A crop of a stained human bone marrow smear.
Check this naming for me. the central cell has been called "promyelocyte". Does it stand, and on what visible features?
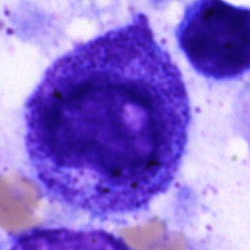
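In this cell the outline is roughly round, with a small pointed bulge at the top. A single pale nucleolus lies near the centre of the nucleus.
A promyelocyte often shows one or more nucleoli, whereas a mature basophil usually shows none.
The nucleolus therefore supports promyelocyte and counts against basophil. A rim of purple-blue cytoplasm, without vacuoles, surrounds the nucleus on all sides. A few darker, almost black dots lie along the lower edge of the nucleus. Verdict: promyelocyte fits.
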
